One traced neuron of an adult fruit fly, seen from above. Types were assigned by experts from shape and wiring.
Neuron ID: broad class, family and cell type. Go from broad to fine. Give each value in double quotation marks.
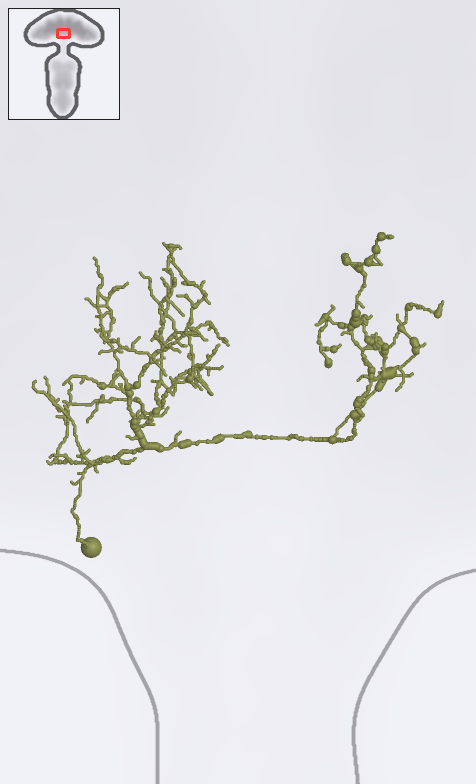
"central-brain intrinsic neuron", "hemilineage DM6_posterior", "ATL045"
